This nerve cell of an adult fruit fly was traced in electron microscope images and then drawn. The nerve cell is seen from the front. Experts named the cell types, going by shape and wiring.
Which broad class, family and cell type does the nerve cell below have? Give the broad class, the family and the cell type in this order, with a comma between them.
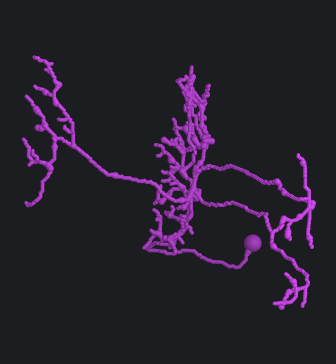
optic-lobe intrinsic neuron, Y, Y13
